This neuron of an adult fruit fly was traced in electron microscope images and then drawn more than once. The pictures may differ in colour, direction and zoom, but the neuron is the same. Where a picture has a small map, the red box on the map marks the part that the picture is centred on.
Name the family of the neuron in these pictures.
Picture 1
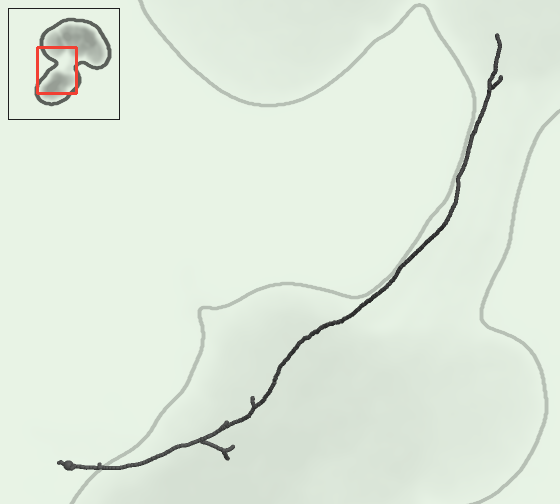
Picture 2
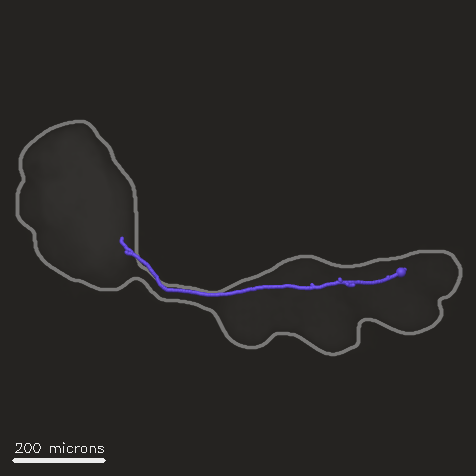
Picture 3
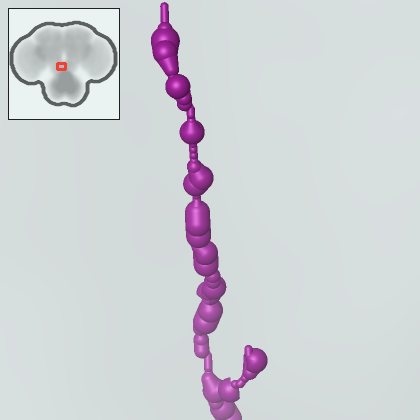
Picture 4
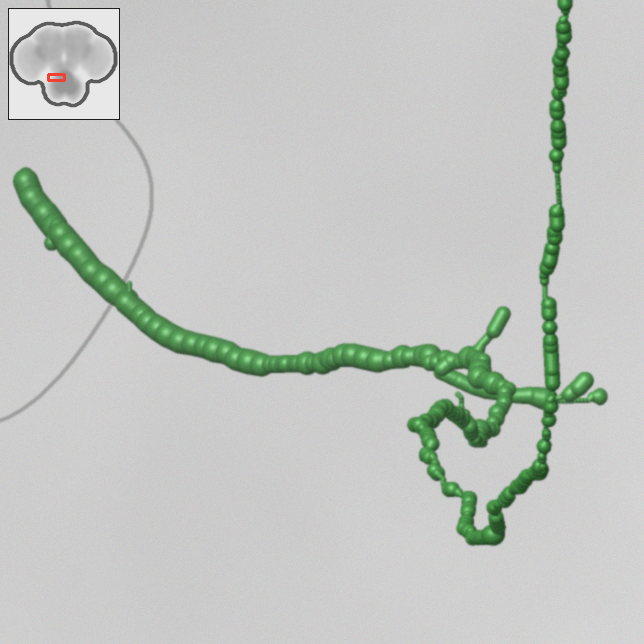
class mechanosensory proprioceptive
